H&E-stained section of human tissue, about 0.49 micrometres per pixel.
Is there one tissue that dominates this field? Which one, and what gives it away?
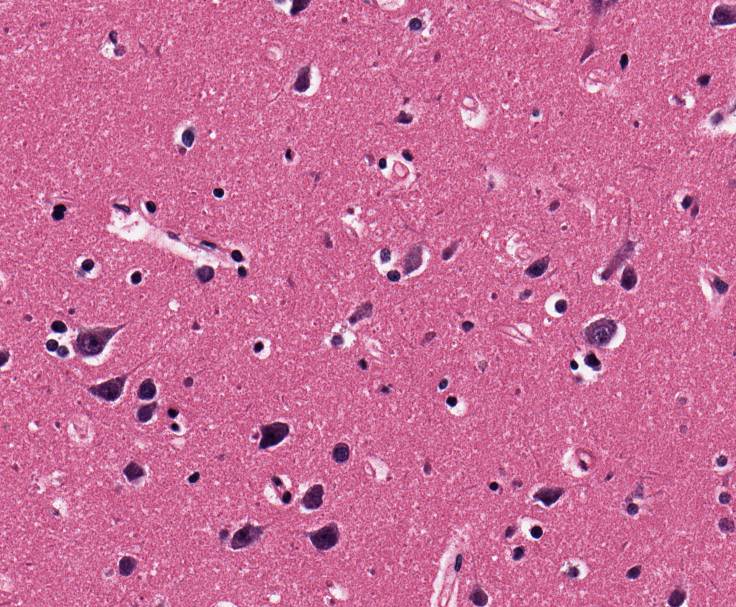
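This field is cerebral cortex: finely granular pink neuropil, cells scattered singly, no epithelium, glands or fat. Large angular neurons with dark purple cell bodies lie mainly in the left and lower parts.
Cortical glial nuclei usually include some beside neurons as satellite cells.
Some neuron bodies have two or three small glial nuclei pressed against them, as at left middle.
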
